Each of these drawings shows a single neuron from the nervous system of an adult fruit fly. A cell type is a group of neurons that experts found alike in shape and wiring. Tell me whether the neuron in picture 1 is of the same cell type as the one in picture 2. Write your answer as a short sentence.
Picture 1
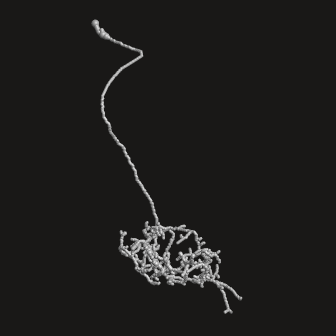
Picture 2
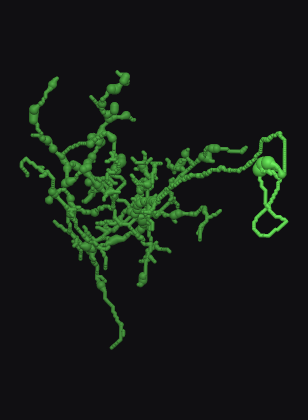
They are of the same cell type.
